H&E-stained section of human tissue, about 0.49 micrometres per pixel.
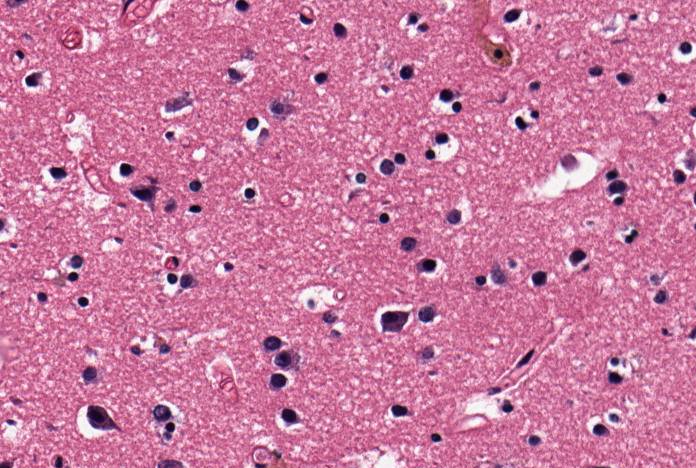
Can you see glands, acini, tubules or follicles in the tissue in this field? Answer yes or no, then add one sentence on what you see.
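No. The whole field is an even, finely granular pink neuropil with no epithelium or glands.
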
